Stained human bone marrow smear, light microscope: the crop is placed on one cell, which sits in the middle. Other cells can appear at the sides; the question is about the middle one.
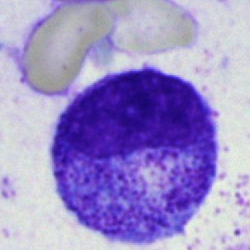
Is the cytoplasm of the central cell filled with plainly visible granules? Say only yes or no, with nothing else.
Yes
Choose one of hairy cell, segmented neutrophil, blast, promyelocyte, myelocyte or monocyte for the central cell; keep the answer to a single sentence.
The cell at the middle of the crop is recognized as a myelocyte.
